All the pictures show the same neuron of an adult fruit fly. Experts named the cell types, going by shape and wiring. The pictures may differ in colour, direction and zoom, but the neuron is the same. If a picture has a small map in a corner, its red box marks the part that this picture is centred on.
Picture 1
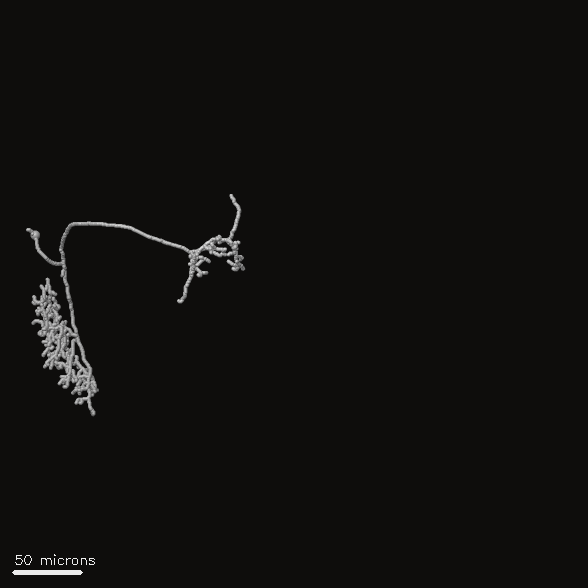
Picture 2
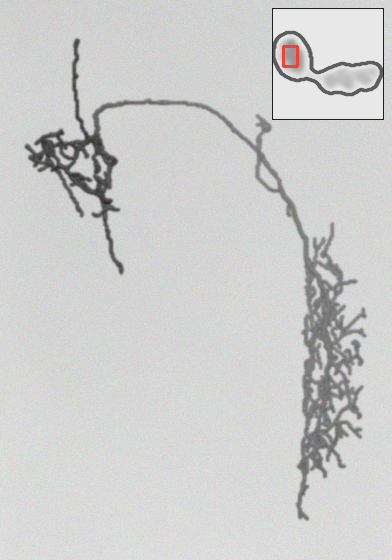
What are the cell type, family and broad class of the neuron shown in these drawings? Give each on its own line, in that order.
LC33
hemilineage SLPa&l1_lateral
visual projection neuron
